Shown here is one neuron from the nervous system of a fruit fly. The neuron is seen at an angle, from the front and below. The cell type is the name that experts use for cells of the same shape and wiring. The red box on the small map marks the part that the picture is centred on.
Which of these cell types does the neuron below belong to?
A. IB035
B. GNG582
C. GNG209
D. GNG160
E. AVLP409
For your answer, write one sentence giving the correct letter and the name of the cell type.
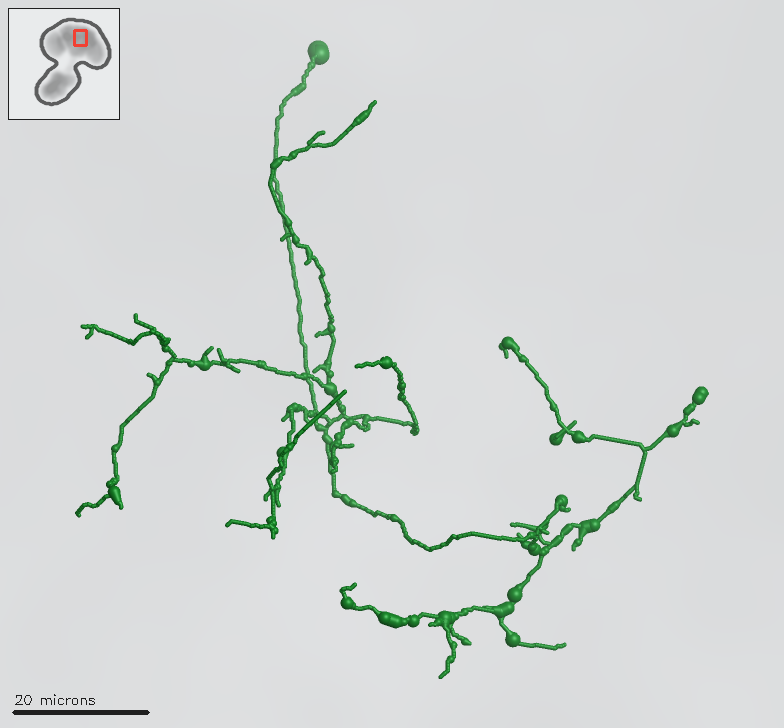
The neuron is categorized as cell type IB035, option A.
